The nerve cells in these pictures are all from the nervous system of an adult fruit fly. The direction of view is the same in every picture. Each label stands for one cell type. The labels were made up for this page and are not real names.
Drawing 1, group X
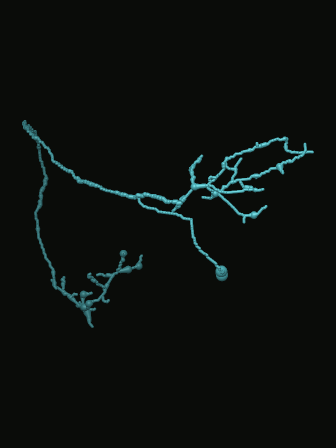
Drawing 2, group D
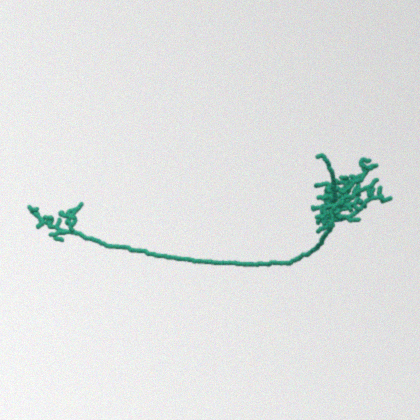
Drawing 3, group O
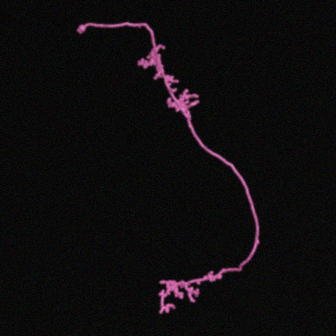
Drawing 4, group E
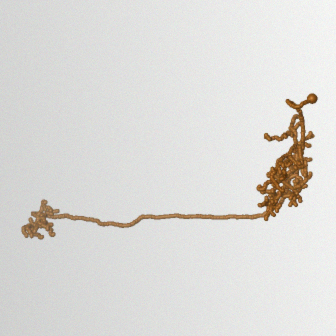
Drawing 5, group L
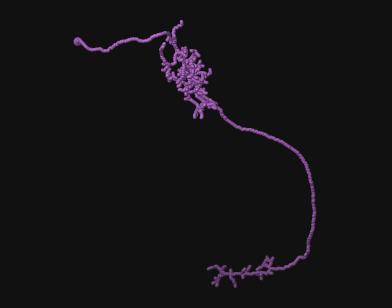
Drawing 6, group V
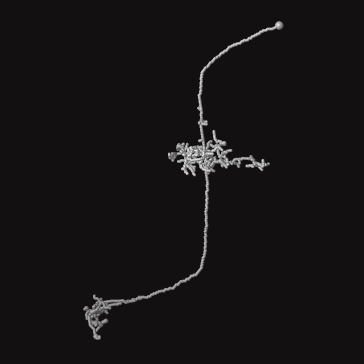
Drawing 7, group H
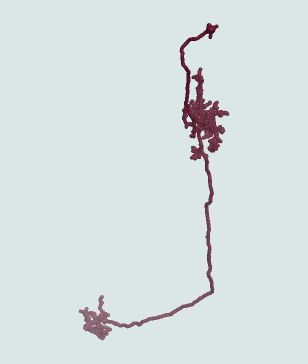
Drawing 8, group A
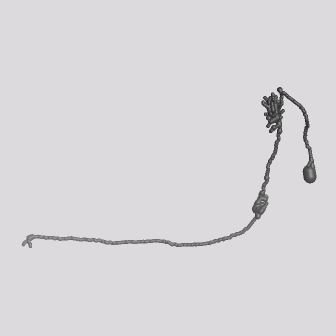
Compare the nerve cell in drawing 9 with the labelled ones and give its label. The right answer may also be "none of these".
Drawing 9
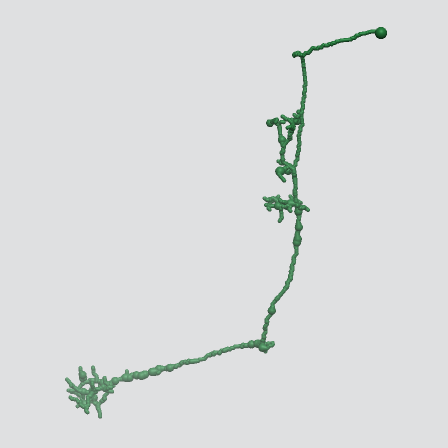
group O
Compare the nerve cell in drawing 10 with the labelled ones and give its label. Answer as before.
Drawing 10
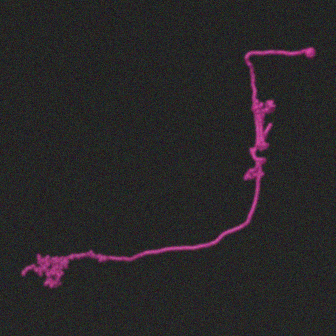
group O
